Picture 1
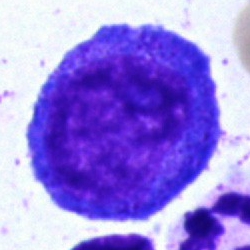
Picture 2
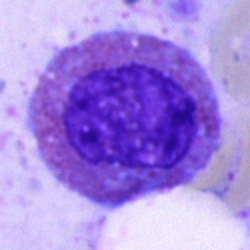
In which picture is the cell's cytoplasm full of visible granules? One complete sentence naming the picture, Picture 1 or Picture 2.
In picture 2, the cytoplasm of the cell holds many visible granules.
